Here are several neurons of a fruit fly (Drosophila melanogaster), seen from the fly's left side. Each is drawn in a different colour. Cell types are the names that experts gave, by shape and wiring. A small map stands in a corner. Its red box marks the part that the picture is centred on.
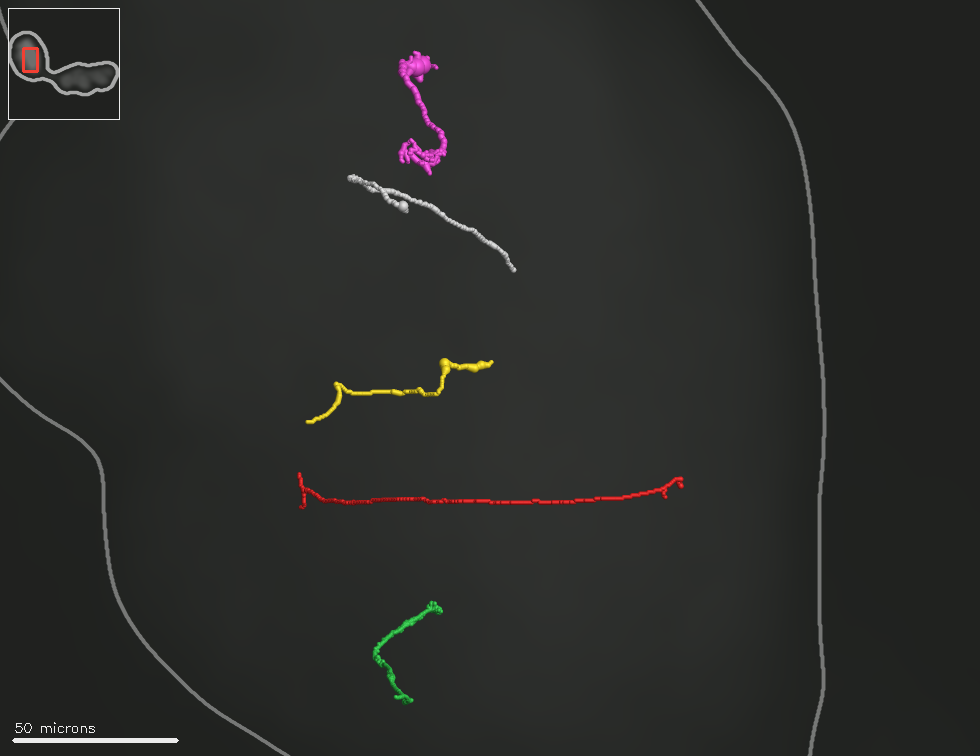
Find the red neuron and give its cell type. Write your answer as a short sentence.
The cell type is L4.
